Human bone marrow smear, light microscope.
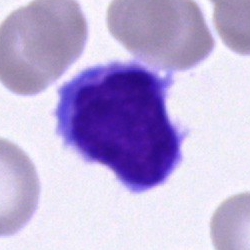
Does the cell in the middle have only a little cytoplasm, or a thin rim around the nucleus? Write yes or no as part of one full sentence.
Yes, most of the cell is filled by the nucleus.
